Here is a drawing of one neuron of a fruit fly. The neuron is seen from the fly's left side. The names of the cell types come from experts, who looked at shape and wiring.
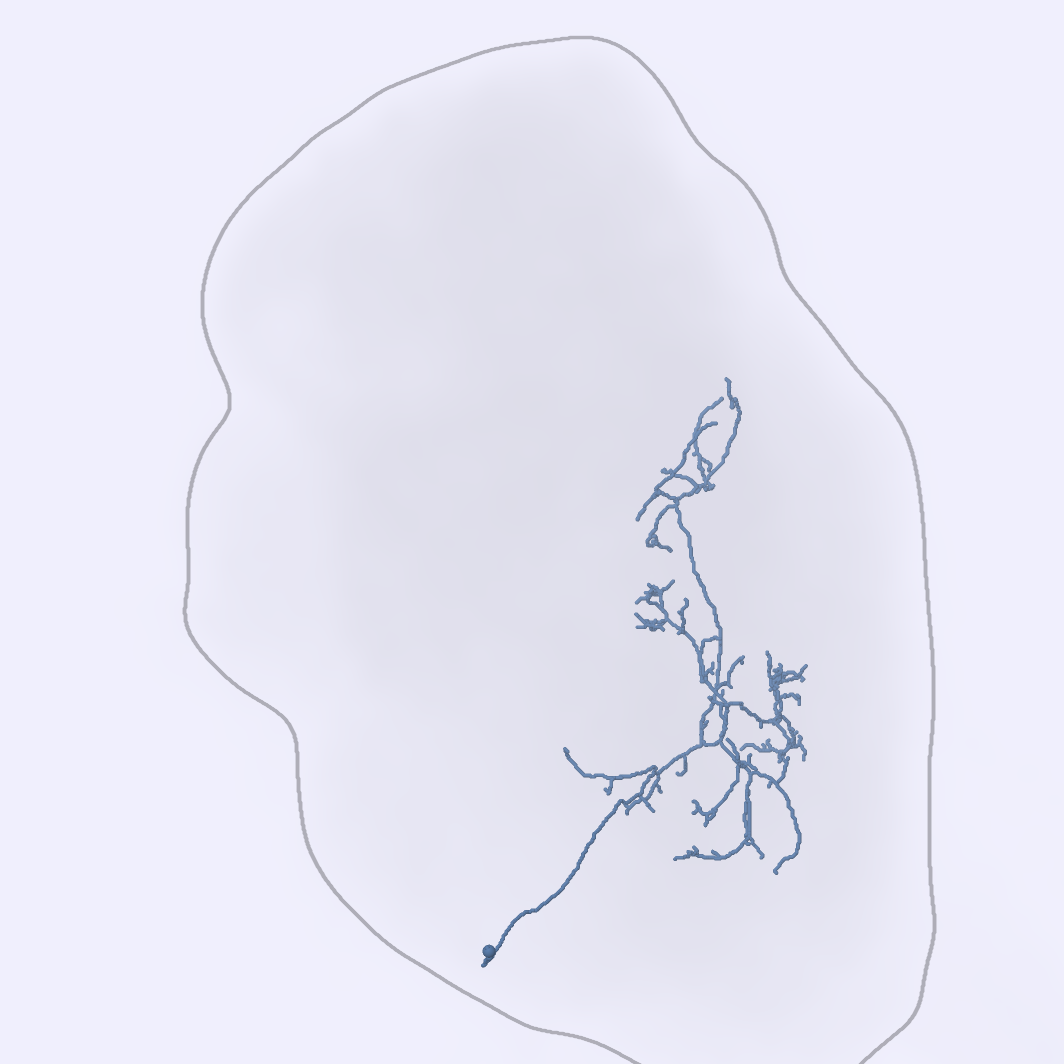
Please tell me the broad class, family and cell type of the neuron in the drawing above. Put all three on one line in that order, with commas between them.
central-brain intrinsic neuron, hemilineage MX7, GNG657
